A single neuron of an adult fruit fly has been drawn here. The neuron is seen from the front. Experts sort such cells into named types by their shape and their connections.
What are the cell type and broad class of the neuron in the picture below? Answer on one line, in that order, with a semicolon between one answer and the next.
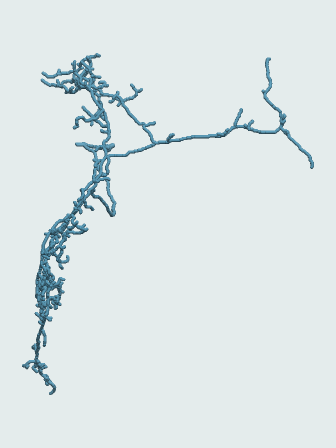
CB4183; central-brain intrinsic neuron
